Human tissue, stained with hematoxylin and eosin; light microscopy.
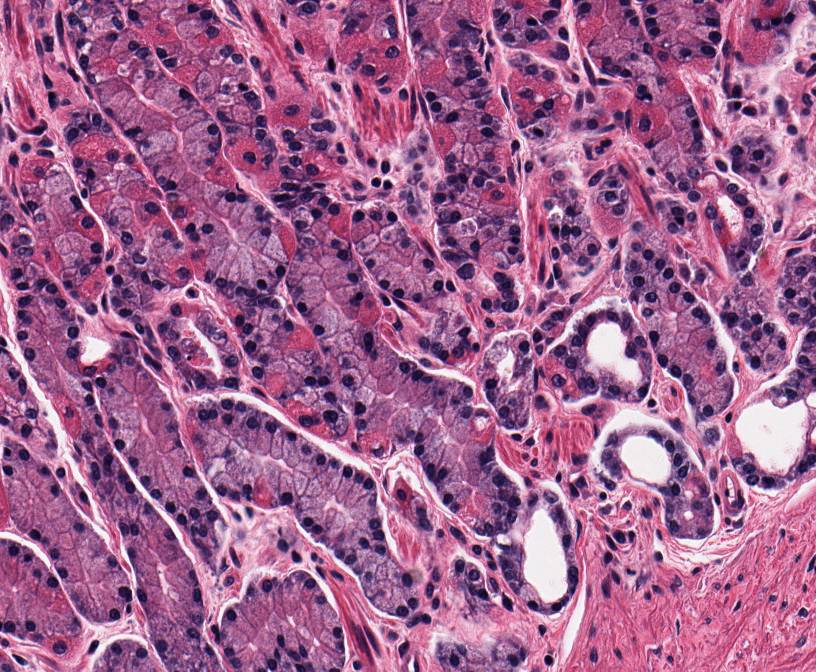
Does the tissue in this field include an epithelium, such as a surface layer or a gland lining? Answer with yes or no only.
Yes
